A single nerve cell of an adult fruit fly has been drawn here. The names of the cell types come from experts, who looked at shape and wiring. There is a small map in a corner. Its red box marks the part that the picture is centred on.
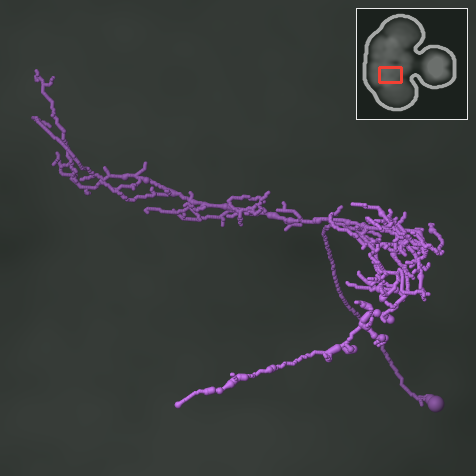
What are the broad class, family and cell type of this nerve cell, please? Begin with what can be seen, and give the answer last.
The cell body is at the lower right of the picture. Dozens of branch ends can be seen. This is a central-brain intrinsic neuron. Its family is hemilineage WEDa2. The cell type is CB3453.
